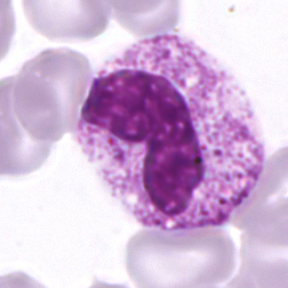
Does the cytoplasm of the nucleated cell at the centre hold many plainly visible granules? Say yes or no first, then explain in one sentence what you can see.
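Yes. Fine pink-violet granules fill the cytoplasm.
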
